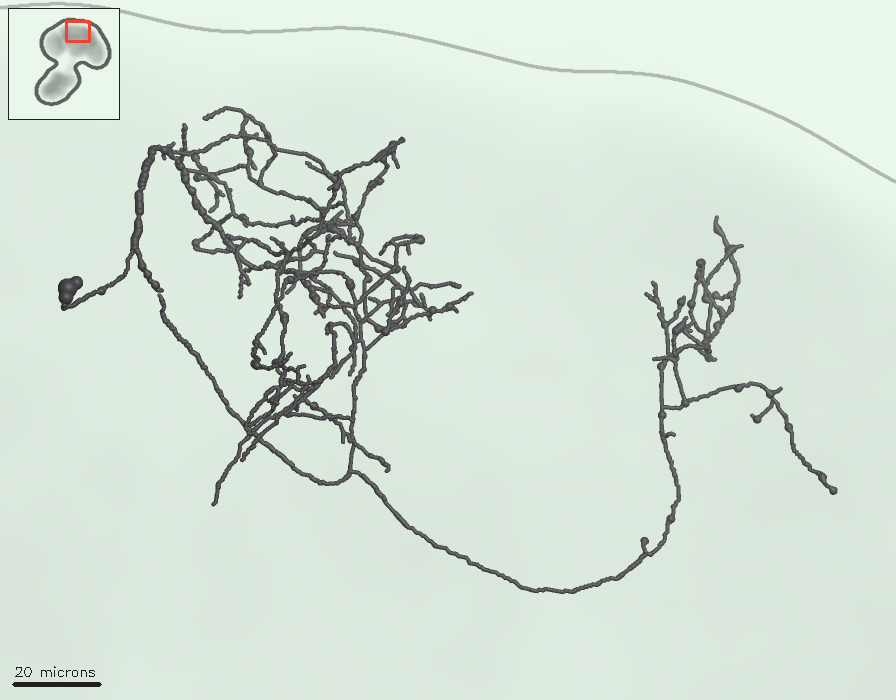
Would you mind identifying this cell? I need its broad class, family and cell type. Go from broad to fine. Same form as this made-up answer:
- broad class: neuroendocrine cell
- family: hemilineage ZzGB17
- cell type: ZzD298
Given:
- broad class: central-brain intrinsic neuron
- family: hemilineage AOTUv4_dorsal
- cell type: CB1841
